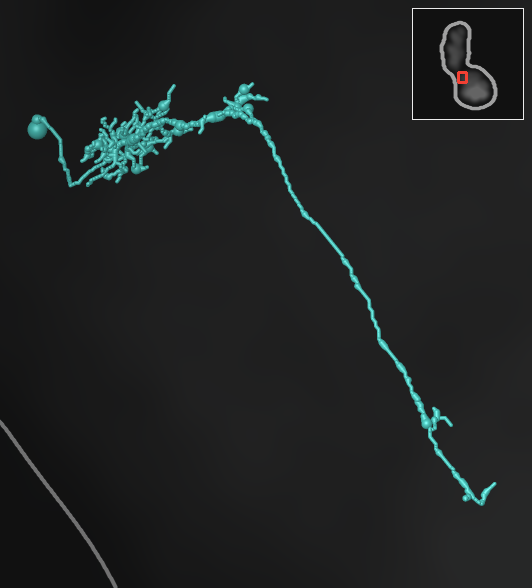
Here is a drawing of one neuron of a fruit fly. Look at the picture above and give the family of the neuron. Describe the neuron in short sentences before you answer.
Its cell body lies at the upper left of the picture. Dozens of branch ends can be seen. This is an optic-lobe intrinsic neuron. The family is Tm.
